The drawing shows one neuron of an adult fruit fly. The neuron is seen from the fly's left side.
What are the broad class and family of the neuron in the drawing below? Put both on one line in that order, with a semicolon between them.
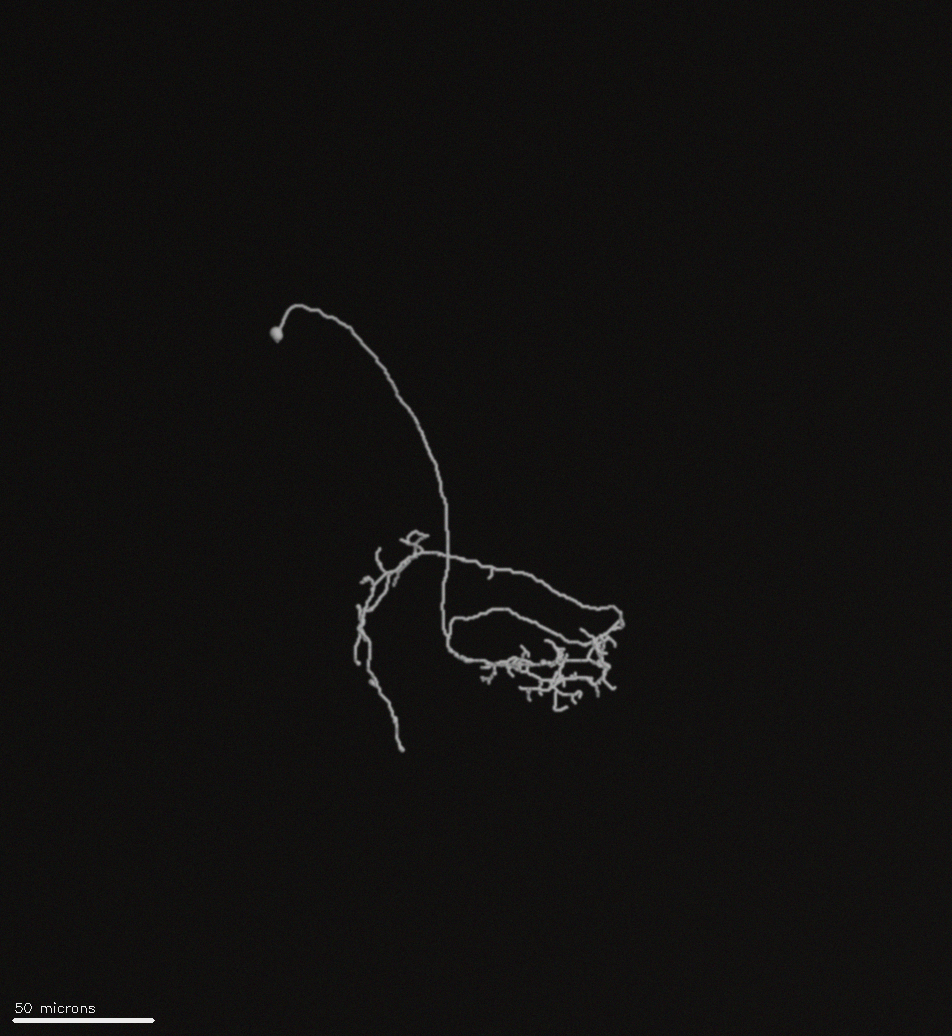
central-brain intrinsic neuron; hemilineage WEDd1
